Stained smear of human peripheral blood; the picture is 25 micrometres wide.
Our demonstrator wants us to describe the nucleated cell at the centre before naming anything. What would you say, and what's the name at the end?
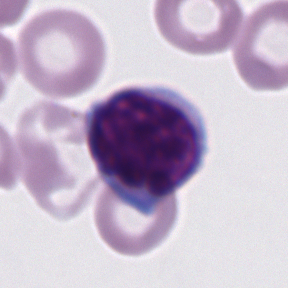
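The cell has a roughly round, smooth outline. Its nucleus is round to slightly oval and shows no notch or indentation. A narrow rim of cytoplasm surrounds it, staining pale blue, and no granules are visible within it. The cell is a typical lymphocyte.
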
